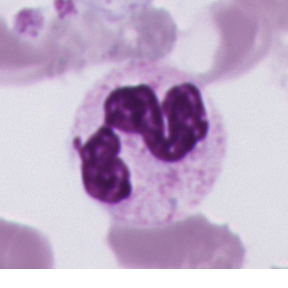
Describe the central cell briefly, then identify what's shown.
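First, the outline: round and smooth. Inside, the chromatin is dark purple and coarsely clumped. There is plenty of pale pink cytoplasm, and fine lilac granules are scattered evenly through it. I'd call this a segmented neutrophil.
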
